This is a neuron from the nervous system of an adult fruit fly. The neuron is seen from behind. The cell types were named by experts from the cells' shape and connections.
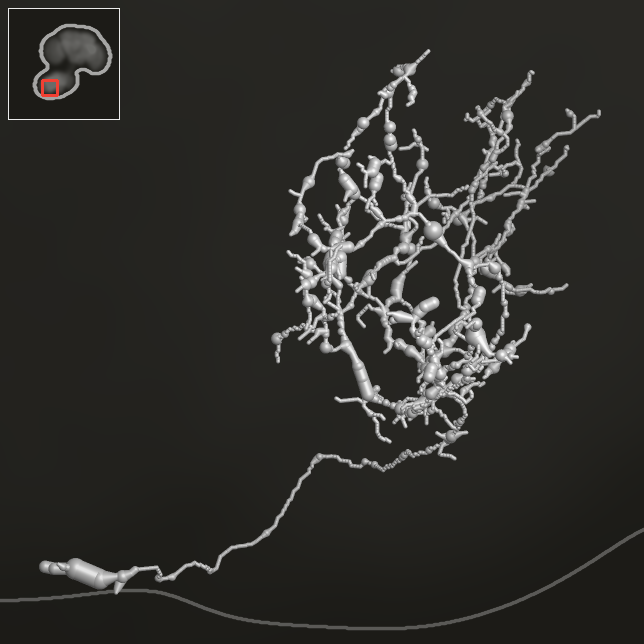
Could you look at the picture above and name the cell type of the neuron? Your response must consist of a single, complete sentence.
It is IN13B052 that is the cell type of the neuron.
